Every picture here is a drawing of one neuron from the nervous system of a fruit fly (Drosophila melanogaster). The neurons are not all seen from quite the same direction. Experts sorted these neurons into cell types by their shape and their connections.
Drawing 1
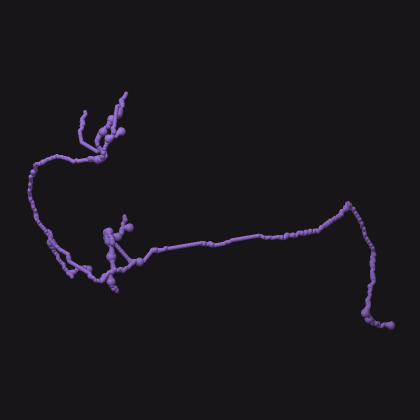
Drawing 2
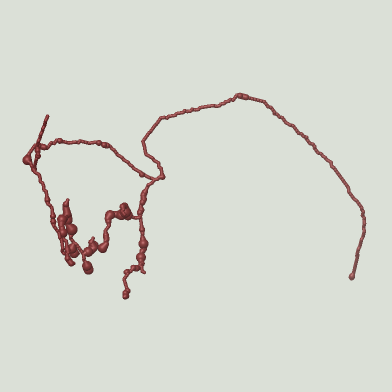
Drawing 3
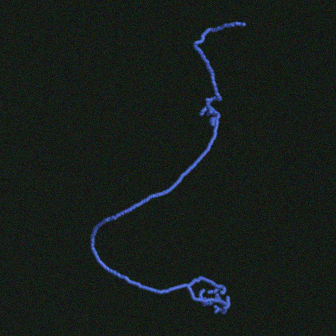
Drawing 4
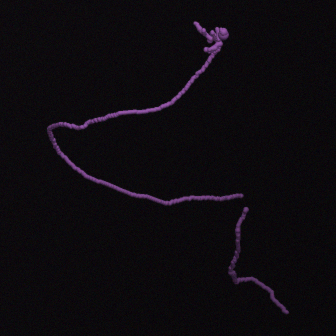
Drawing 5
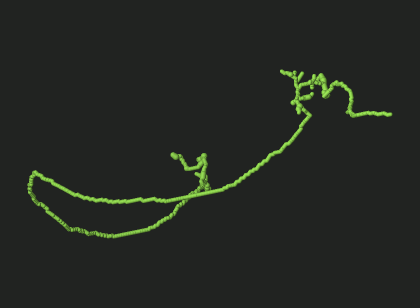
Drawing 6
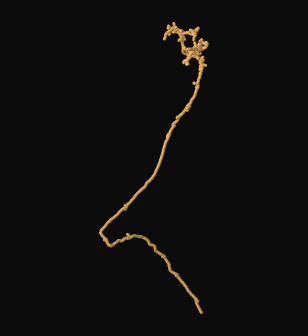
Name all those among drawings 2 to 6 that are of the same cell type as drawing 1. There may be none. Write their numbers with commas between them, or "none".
2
